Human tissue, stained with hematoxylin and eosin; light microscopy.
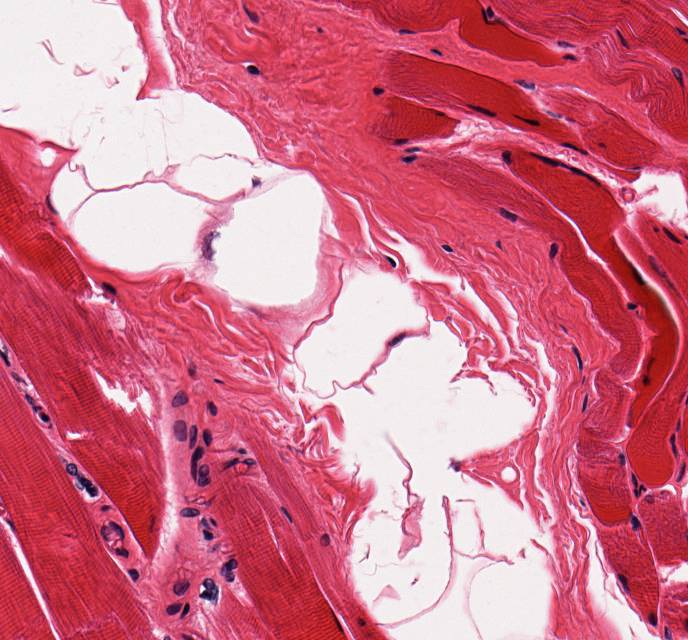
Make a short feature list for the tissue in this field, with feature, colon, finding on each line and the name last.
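Direction: follow most fibres diagonally from upper left toward lower right.
Striations: fine cross-striations in the fibres at the lower left.
Fibre nuclei: few, dark and elongated.
Between fibres: a cluster of oval nuclei in the connective tissue, lower left.
Tissue: skeletal muscle.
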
